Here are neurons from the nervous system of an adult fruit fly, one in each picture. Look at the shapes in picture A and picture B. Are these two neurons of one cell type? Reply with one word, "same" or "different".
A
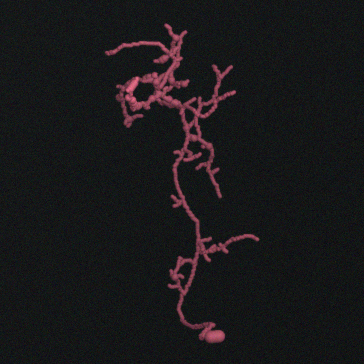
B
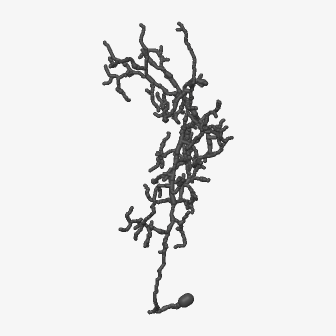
same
